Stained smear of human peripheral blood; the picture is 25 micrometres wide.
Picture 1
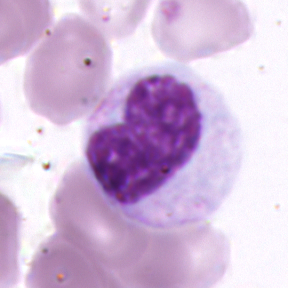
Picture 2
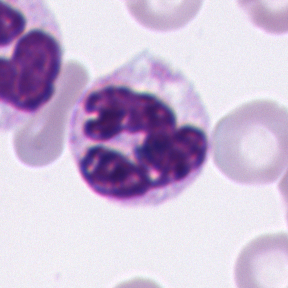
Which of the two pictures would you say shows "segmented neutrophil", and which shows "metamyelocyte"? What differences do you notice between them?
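Metamyelocyte in picture 1, segmented neutrophil in picture 2. Outline: metamyelocyte round and smooth, red cells pressing on it from above and lower left; neutrophil roughly round. Nucleus: metamyelocyte bean-shaped, notched at the upper-left edge; no nucleoli visible in the neutrophil. Chromatin: dark purple and coarsely clumped in both, the metamyelocyte's with paler gaps between clumps. Cytoplasm: metamyelocyte only faintly dusted with tiny granules, no vacuoles; neutrophil pale pinkish-lilac with fine, faint granules.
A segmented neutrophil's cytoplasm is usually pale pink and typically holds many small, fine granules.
Picture 2 also shows another nucleated cell, its nucleus lobed, at the upper left edge.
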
